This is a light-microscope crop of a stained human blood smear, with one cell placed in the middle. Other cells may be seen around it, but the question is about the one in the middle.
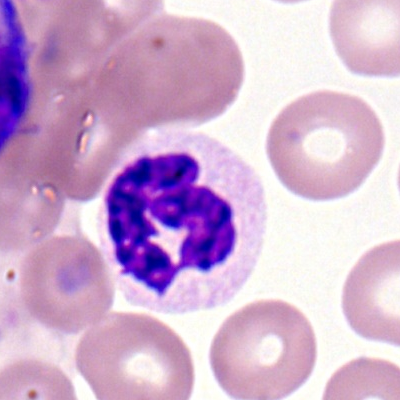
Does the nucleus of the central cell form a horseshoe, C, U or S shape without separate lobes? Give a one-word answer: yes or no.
Yes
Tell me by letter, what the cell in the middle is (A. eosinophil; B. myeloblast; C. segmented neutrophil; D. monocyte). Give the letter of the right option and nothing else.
C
